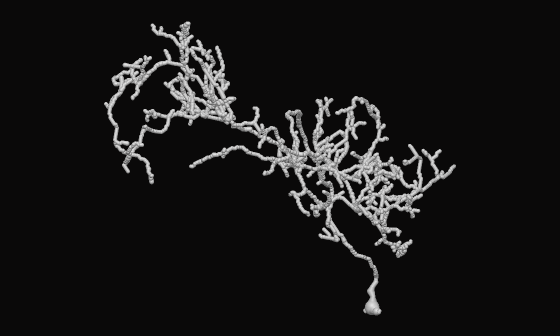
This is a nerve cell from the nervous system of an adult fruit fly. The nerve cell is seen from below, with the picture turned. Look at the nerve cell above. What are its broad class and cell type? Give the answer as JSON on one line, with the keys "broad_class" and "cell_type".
{"broad_class": "central-brain intrinsic neuron", "cell_type": "LAL019"}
